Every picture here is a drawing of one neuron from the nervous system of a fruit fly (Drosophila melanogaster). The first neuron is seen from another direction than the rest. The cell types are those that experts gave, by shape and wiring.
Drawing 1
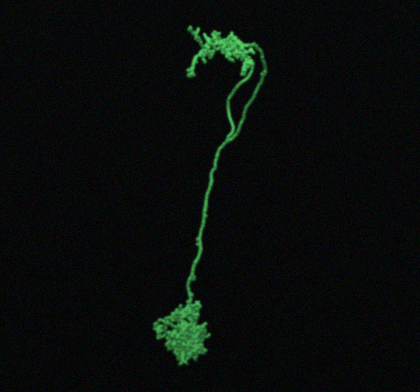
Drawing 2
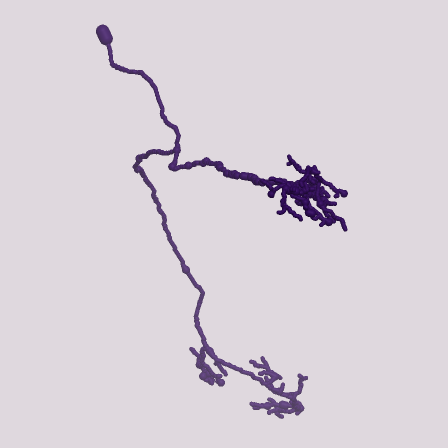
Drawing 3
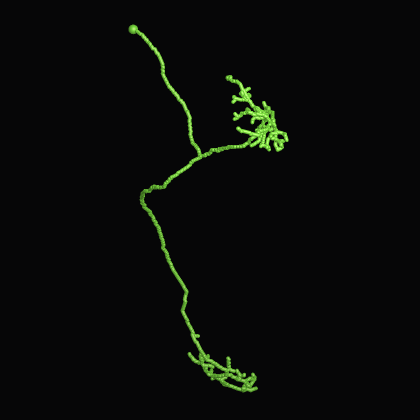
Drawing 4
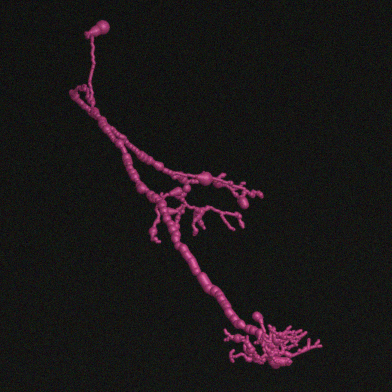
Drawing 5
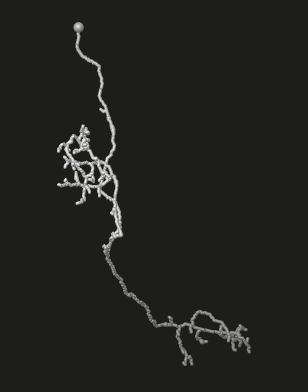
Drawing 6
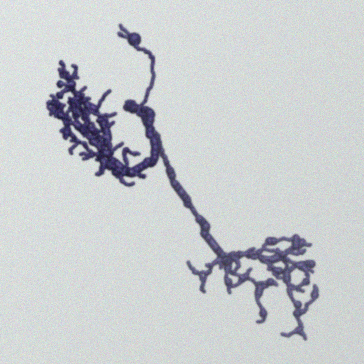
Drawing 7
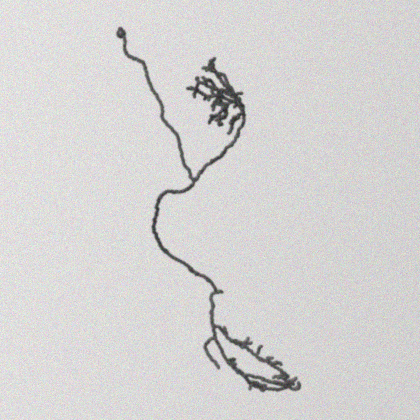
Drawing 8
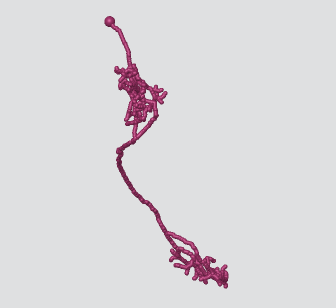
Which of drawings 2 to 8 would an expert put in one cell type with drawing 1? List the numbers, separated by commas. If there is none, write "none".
2, 3, 4, 5, 7, 8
